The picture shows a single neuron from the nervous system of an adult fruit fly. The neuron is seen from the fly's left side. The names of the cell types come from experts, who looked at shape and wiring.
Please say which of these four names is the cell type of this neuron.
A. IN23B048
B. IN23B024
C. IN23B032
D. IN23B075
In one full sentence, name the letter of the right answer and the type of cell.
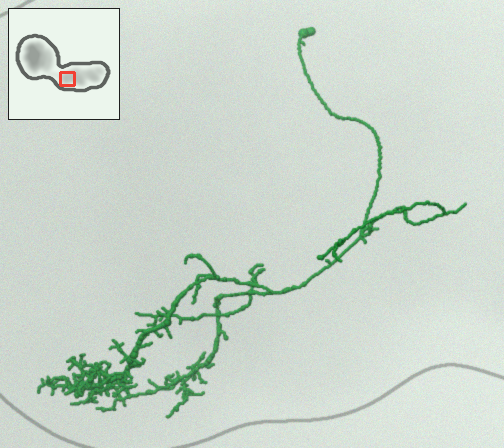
The cell type assigned to the neuron is IN23B048, under option A.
